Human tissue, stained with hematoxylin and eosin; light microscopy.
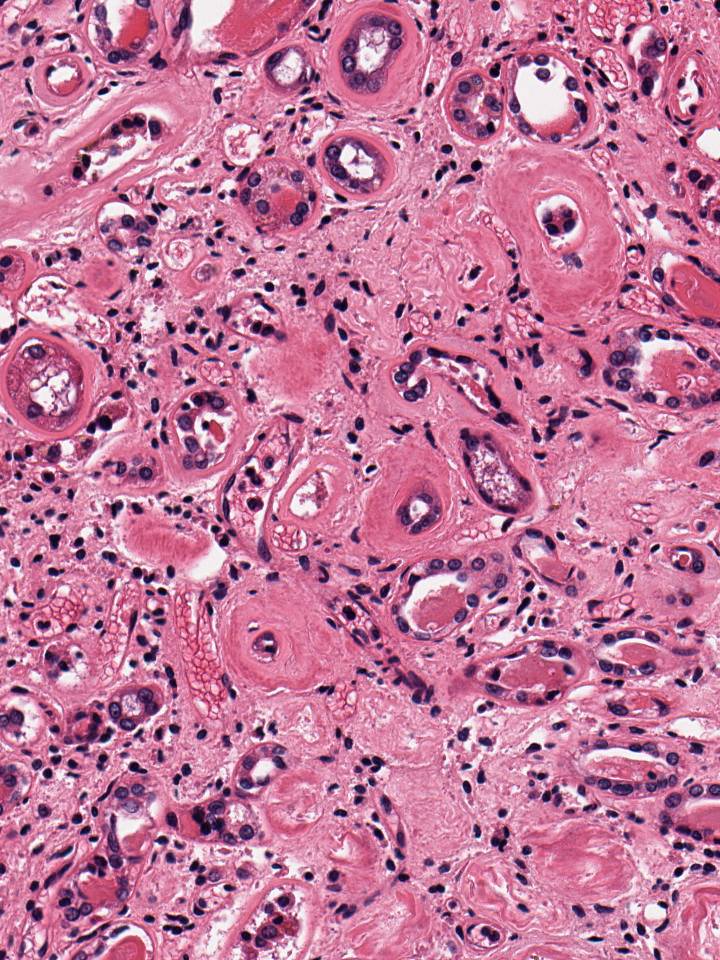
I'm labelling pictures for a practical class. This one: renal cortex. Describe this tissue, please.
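See how many tubules, upper left and centre for example, have a thick, smooth, glassy pink ring round a small lumen. Between them, pale pink fibrillar stroma holds scattered small dark elongated nuclei. You'll find no fat cells.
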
